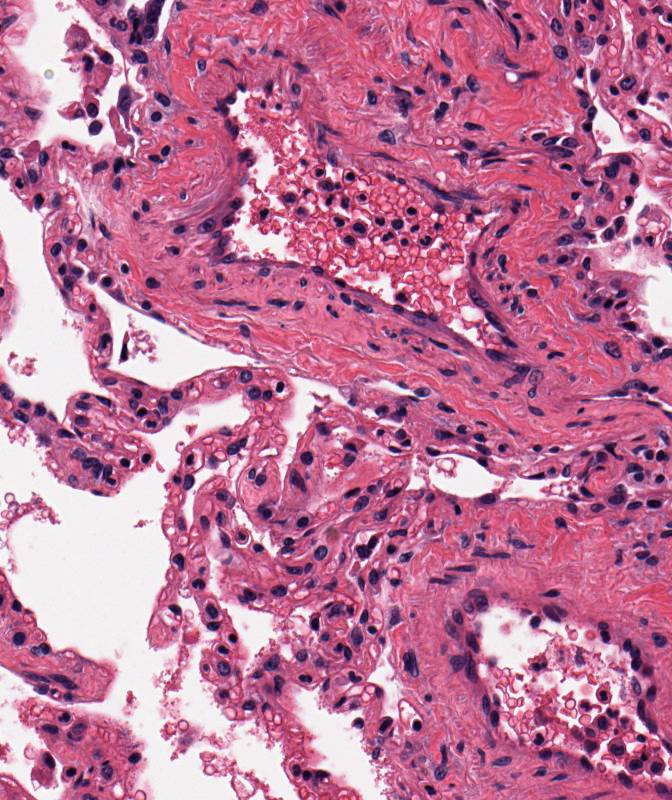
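Lung, haematoxylin and eosin. Left side: thin branching walls outlining open white spaces, with small clumps of detached cells and debris lying free in them. Upper and right parts: denser tissue of dense, wavy, bright pink collagen bundles. No fat cells anywhere.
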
